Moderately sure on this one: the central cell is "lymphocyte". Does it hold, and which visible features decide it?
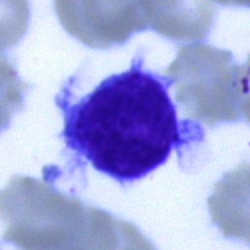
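The nucleus stains a dense, deep purple throughout.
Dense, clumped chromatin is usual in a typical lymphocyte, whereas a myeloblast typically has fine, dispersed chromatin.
This dense staining speaks for lymphocyte and against blast, and the cell is a lymphocyte. Its cytoplasm is very scant, at most a thin rim around the nucleus.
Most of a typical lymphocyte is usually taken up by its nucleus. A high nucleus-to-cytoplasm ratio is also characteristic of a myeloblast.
Scant cytoplasm thus suits either name. The outline is irregular, with small blebs budding from the edge, the largest jutting out on the right. The blebs and edge are pale bluish-violet, and no distinct granules are visible in the cytoplasm.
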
